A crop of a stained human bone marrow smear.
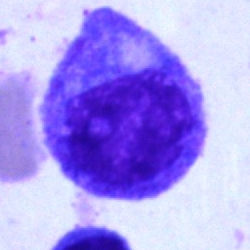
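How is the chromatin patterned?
Finely stippled rather than coarsely clumped.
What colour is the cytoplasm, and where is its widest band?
Deep blue, widest above the nucleus, with a paler zone just above the nucleus.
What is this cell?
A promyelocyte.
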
